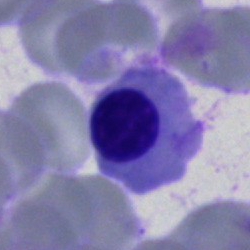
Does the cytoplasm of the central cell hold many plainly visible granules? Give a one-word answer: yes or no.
No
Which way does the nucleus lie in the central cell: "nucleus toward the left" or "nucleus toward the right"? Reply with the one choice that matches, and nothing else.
Nucleus toward the left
